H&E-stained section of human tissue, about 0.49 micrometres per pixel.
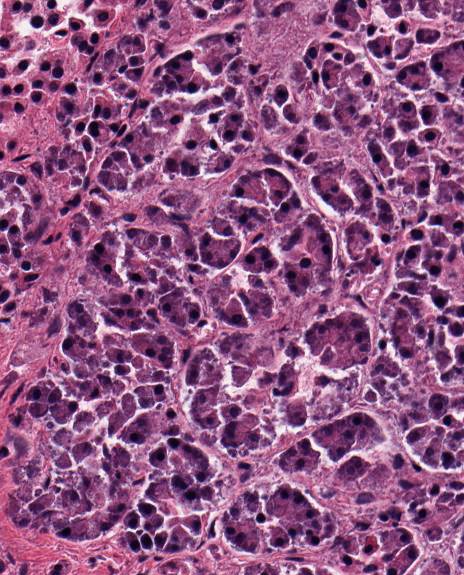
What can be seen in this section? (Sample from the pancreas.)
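Throughout the field, cells are grouped into rounded nests separated by thin fibrous septa. They are polygonal, with abundant granular purple-pink cytoplasm. Each contains a single round, dark nucleus, often placed toward one side of the cell. The nests form no glandular lumens or tubules.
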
